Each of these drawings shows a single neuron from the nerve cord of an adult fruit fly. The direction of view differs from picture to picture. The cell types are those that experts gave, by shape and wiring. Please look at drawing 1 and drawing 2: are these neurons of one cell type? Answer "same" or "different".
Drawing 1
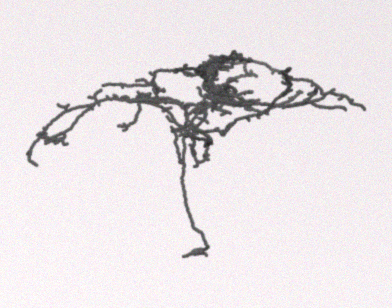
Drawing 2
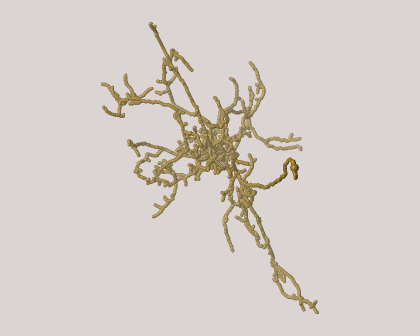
same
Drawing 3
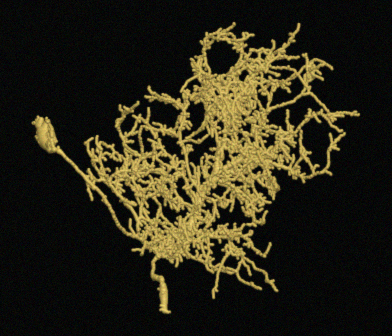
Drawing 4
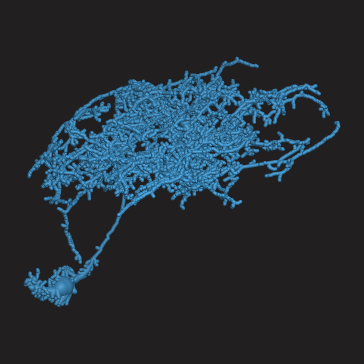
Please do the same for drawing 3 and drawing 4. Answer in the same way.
same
